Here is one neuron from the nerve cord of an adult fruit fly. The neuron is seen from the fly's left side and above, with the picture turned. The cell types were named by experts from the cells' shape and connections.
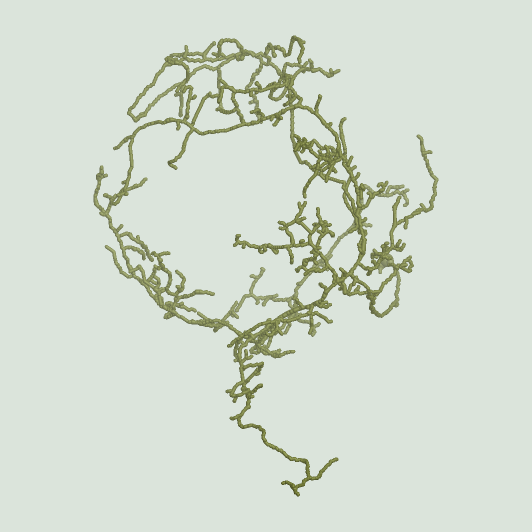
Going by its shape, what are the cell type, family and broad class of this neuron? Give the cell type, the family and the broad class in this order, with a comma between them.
IN04B035, hemilineage 04B, nerve-cord intrinsic neuron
